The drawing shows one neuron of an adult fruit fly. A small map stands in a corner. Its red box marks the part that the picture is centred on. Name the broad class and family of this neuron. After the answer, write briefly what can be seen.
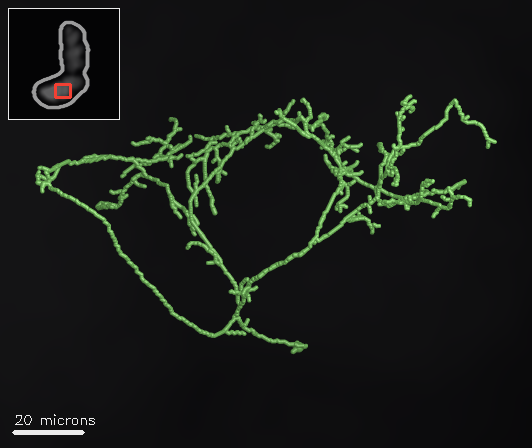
Its broad class is central-brain intrinsic neuron. Its family is hemilineage VLPa1_medial. By the scale bar it is about 130 microns wide in this view. The picture shows dozens of branch ends.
